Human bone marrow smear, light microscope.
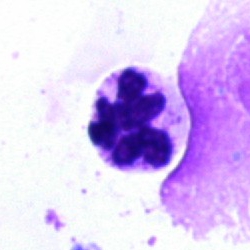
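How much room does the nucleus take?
Most of the cell, leaving just a narrow rim of cytoplasm.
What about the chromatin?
Dense, staining deep purple, and no nucleoli visible.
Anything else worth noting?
A large pale purple mass lies against the right side of the cell.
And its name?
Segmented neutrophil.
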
